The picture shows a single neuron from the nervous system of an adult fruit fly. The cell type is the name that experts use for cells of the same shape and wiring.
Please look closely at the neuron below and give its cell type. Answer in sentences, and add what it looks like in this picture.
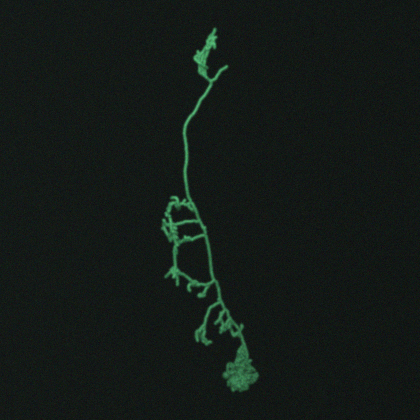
It is of cell type ANXXX084. This is an ascending neuron. The cell body can be seen at the bottom of the picture. In this view it is more than twice as tall as it is wide.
